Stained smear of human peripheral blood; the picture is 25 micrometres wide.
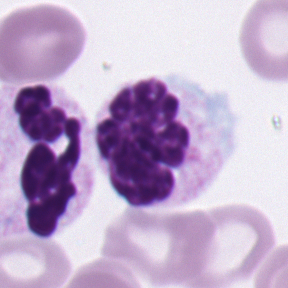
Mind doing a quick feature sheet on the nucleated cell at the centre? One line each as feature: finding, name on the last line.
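Chromatin: dark purple, densely clumped
Cytoplasm: pale pink, a wider rim to the right of the nucleus than to the left
Upper right edge: faint bluish tint to the cytoplasm
Granules: fine, pinkish-violet, scattered through the cytoplasm
Nuclear size: about 11 by 8 micrometres
Cell: segmented neutrophil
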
